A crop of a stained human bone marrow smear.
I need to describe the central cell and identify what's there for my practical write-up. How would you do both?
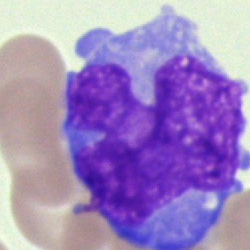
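A deep notch cuts down into the irregular nucleus from the top, and the nucleus fills most of the cell. No distinct granules are seen in the cytoplasm. The cell outline is irregular, with blunt bulges of cytoplasm along its edge. Identification: monocyte.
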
